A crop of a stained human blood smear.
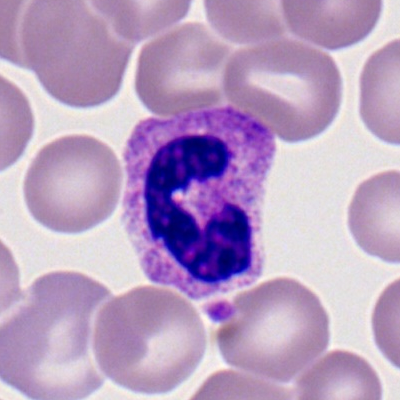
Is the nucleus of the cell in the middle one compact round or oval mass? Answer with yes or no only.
No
